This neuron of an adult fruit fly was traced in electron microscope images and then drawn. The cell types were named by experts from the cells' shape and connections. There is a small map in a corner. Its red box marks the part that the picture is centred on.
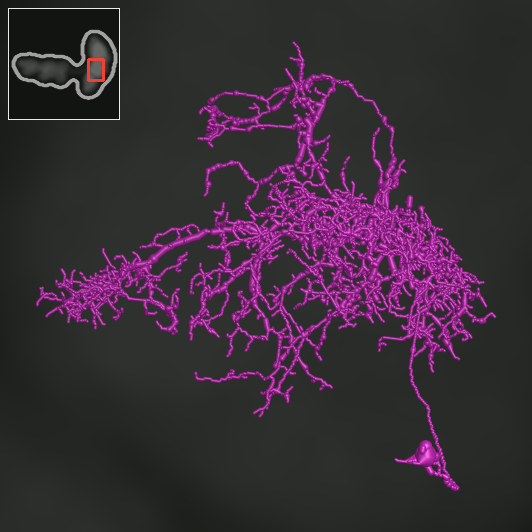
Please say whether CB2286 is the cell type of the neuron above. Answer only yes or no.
no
